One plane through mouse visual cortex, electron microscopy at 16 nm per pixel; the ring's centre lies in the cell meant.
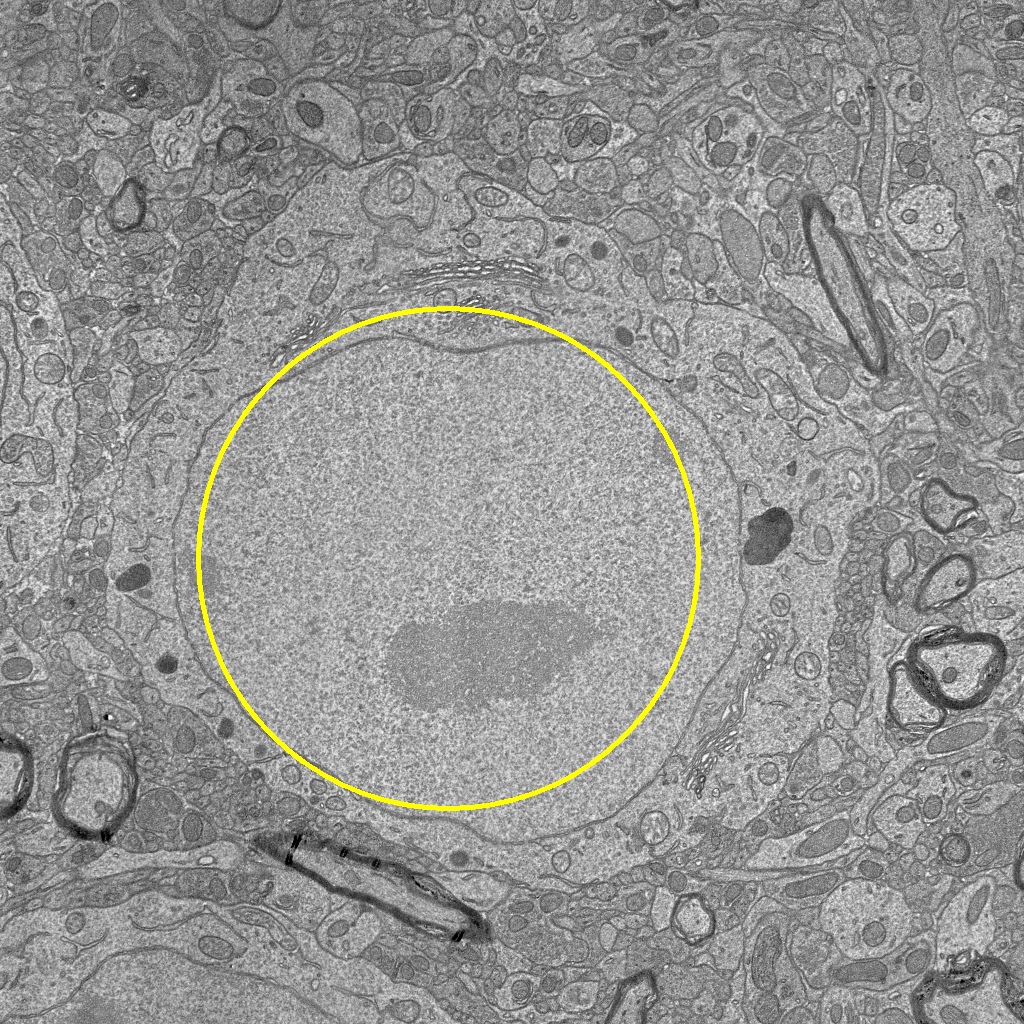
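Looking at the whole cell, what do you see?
Its whole nucleus is in view, round and nearly filling the ring, with one dark dense body in the cytoplasm to the right.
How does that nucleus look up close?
Its envelope runs smoothly, without deep folds or clefts, and one large darker granular patch lies below its centre.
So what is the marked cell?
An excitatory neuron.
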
